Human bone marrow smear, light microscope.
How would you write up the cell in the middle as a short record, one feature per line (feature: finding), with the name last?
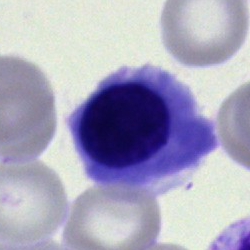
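Nucleus: off-centre, toward the left
Chromatin: dark purple, densely stained
Cytoplasm: widest on the right and lower side of the nucleus
Border: irregular, small ragged projections along the upper edge
Result: erythroblast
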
